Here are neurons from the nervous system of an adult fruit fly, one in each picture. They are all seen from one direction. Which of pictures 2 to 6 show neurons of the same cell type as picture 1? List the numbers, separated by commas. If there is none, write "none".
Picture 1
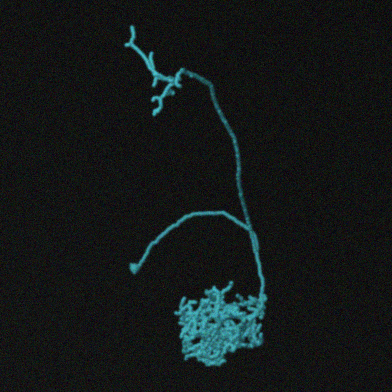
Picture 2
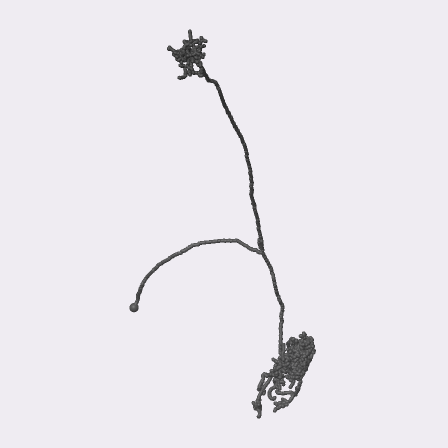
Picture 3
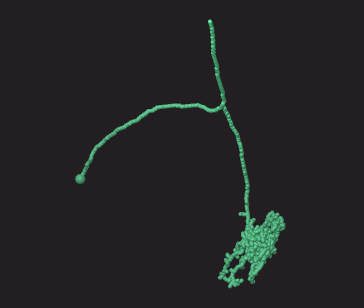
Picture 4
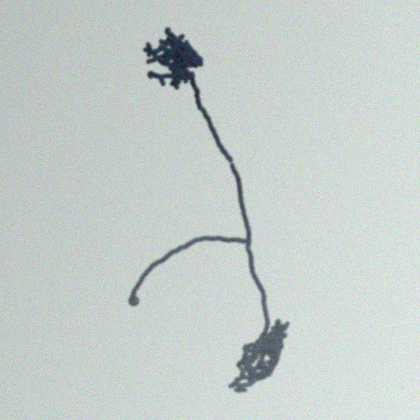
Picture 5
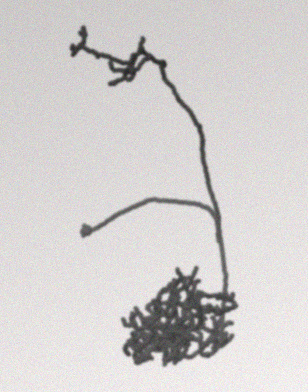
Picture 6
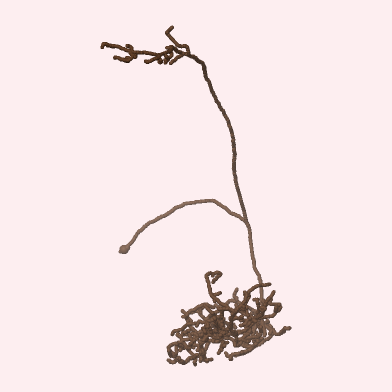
5, 6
